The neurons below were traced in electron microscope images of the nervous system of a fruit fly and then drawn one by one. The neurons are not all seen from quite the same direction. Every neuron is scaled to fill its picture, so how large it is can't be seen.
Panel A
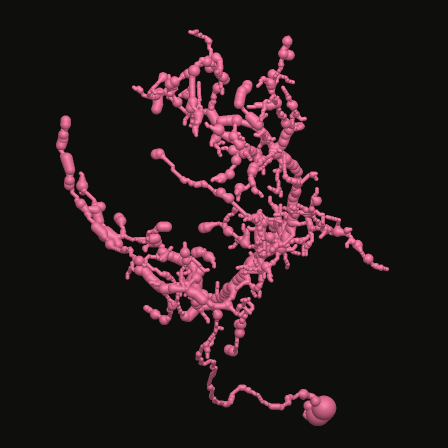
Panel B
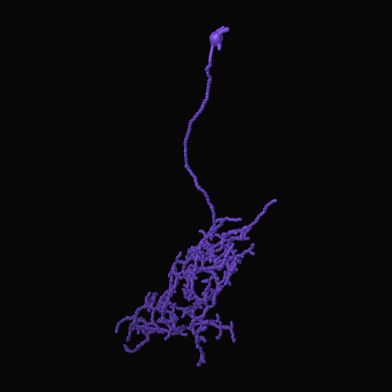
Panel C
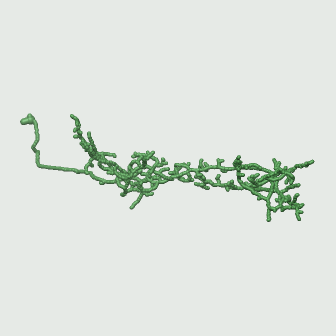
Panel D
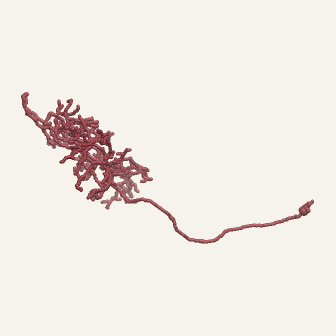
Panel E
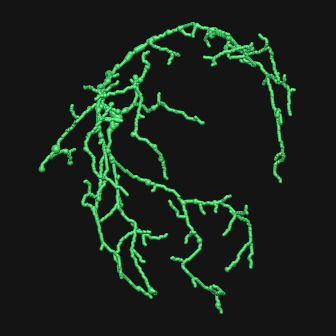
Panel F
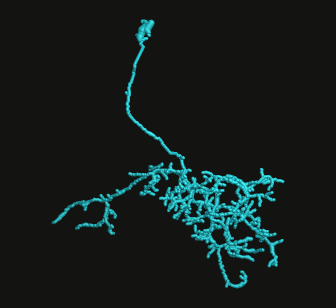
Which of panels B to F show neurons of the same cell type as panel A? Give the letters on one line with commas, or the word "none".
B, C, D, F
